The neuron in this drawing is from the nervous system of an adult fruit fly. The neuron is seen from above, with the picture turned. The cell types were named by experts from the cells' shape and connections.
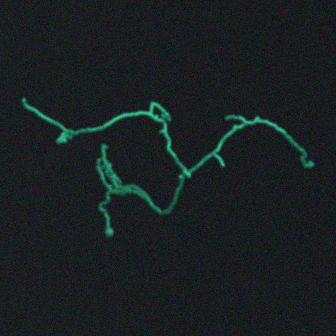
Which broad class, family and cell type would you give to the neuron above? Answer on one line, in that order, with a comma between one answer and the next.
central-brain intrinsic neuron, hemilineage FLAa3, FLA004m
